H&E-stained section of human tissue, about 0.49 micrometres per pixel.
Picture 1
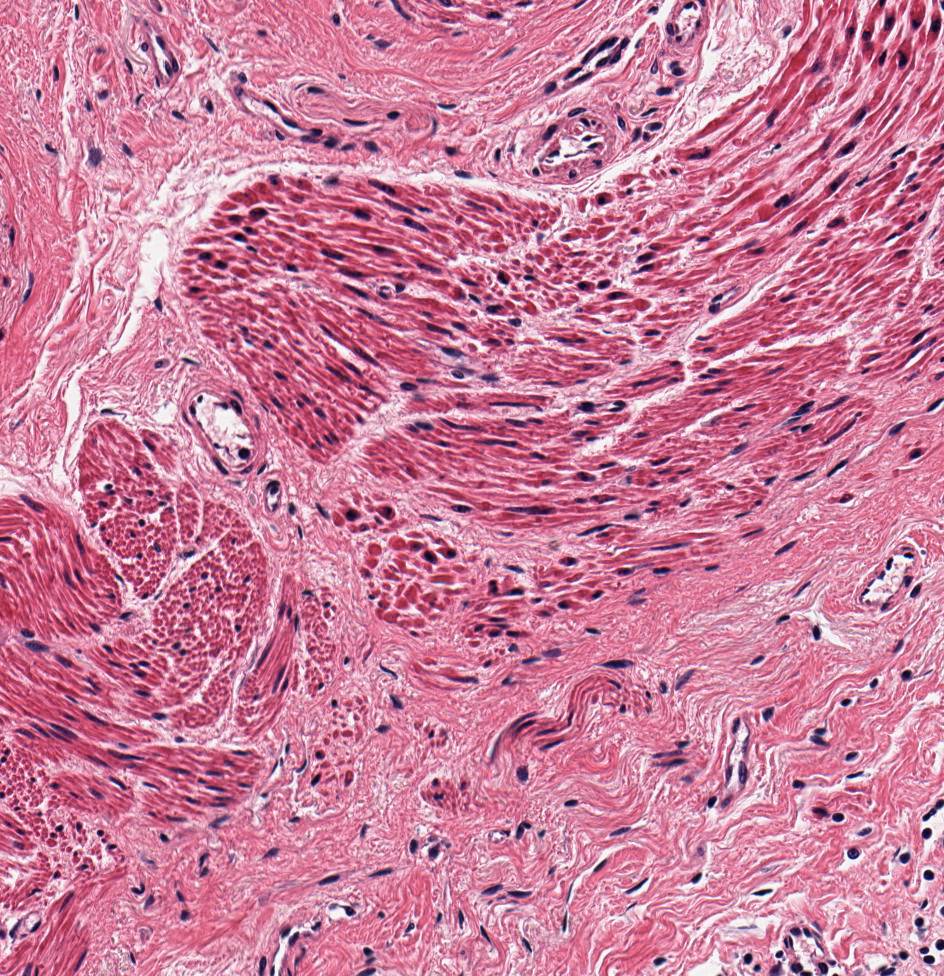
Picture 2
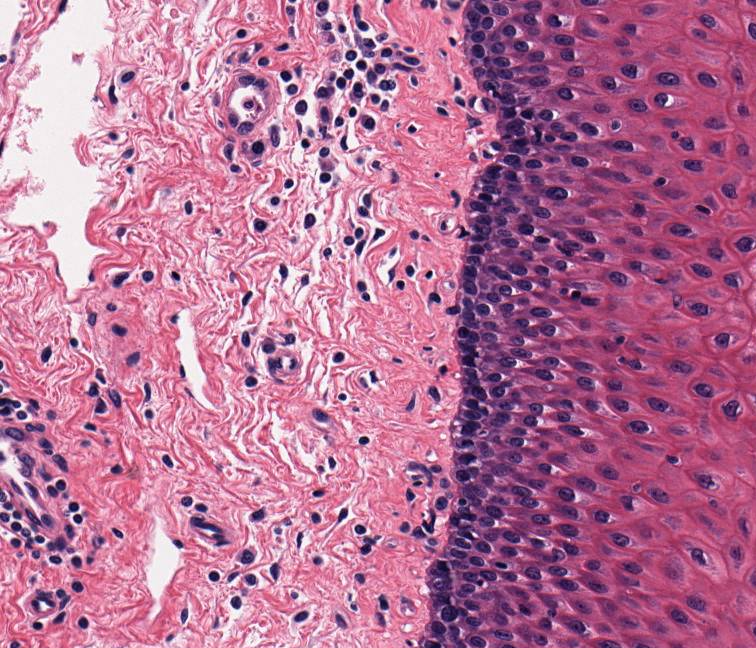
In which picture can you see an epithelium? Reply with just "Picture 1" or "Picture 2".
Picture 2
